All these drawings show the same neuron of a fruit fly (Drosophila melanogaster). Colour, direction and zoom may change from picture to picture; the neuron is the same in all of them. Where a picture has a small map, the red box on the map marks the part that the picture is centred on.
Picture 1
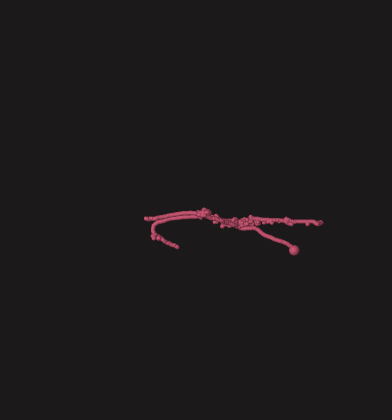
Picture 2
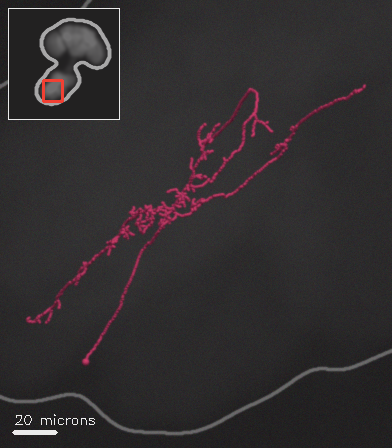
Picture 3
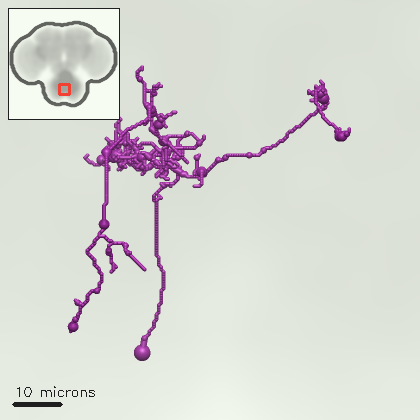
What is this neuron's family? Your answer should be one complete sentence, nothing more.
By its family, the neuron is hemilineage 10B.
